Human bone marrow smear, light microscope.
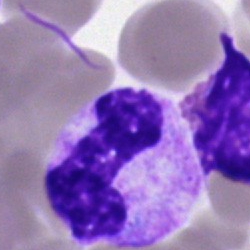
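Band neutrophil. The nucleus forms a thick curved band along the left side of the cell, with dark purple, coarsely clumped chromatin. A moderate amount of pale lilac-pink cytoplasm occupies the right part, containing fine pinkish-lilac granules evenly distributed.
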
